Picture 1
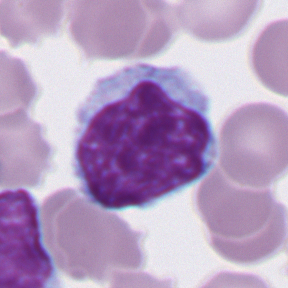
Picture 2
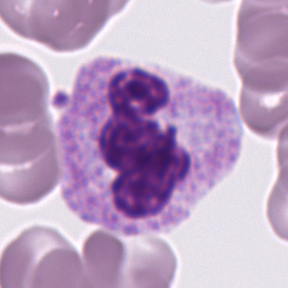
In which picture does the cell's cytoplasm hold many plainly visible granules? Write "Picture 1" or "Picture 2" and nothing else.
Picture 2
